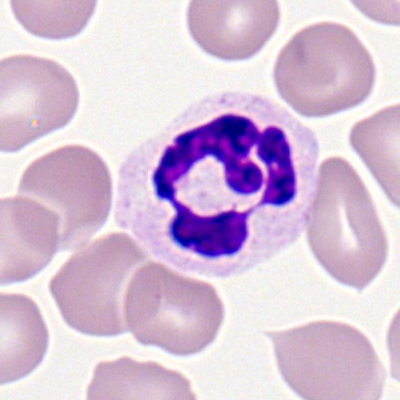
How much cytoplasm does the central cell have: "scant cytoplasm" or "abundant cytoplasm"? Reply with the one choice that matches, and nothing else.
Abundant cytoplasm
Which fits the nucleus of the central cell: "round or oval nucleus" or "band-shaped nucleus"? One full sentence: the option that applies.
The nucleus has been drawn out into a curved band lacking separate lobes.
